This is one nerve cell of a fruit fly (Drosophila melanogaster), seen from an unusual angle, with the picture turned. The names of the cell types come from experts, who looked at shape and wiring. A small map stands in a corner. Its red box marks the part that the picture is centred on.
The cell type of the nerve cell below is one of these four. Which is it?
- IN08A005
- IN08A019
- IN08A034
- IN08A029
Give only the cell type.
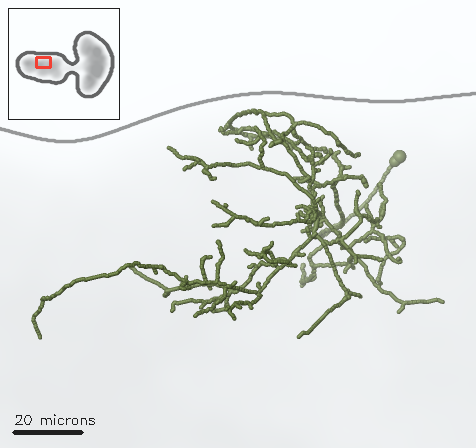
IN08A029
